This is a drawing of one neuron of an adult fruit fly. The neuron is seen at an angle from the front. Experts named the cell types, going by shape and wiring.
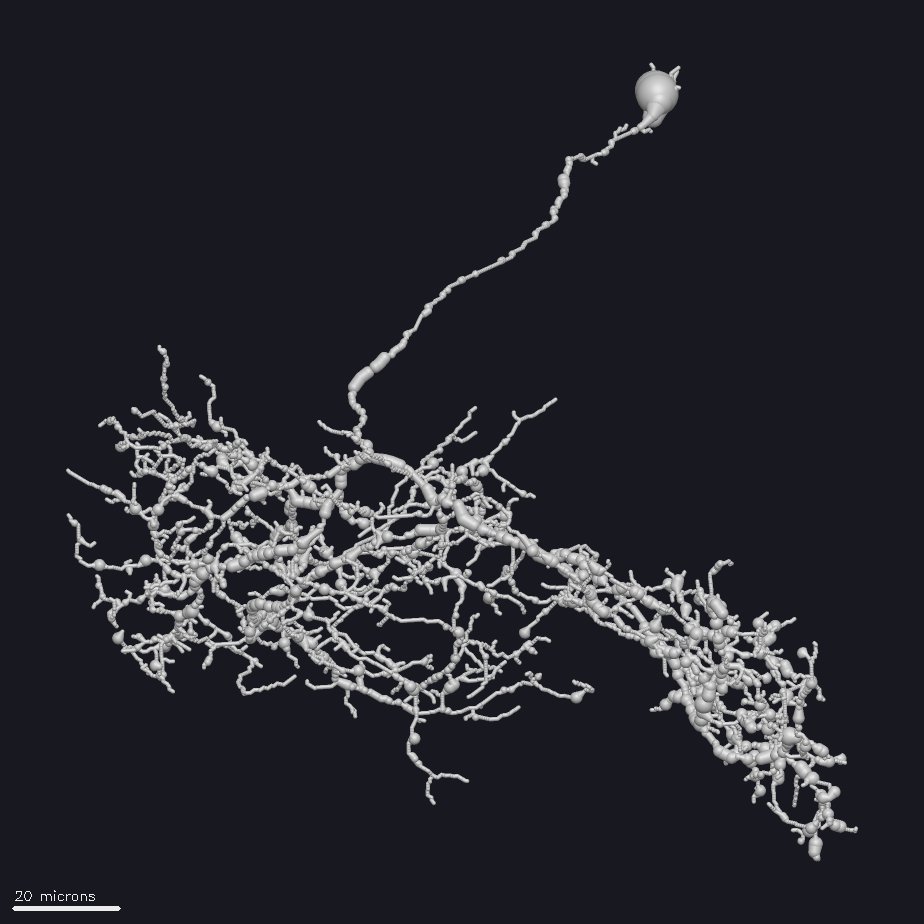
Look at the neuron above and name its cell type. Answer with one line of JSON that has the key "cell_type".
{"cell_type": "LAL170"}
